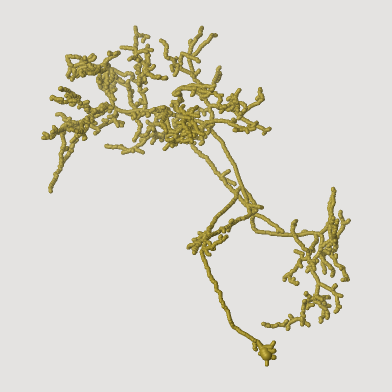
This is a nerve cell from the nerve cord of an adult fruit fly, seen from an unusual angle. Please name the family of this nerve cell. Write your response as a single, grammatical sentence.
It is hemilineage 21A which is the family of the nerve cell.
